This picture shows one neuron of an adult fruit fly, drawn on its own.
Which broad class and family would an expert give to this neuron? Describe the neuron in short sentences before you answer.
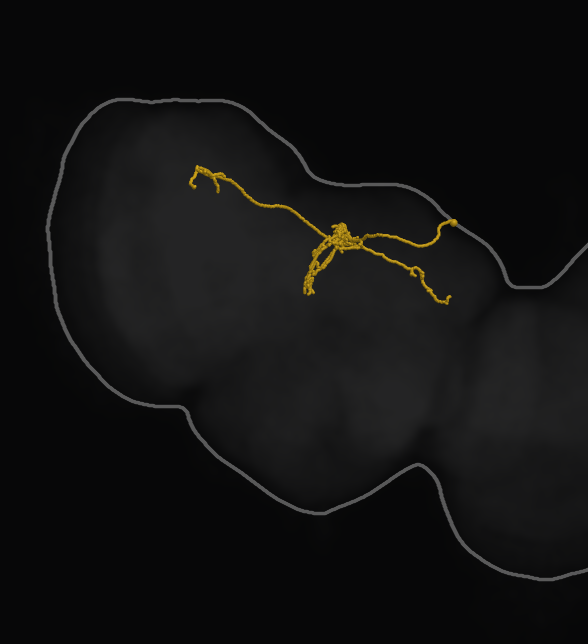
In this view it is wider than it is tall. This is a central-brain intrinsic neuron. Its family is hemilineage DL1_dorsal.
